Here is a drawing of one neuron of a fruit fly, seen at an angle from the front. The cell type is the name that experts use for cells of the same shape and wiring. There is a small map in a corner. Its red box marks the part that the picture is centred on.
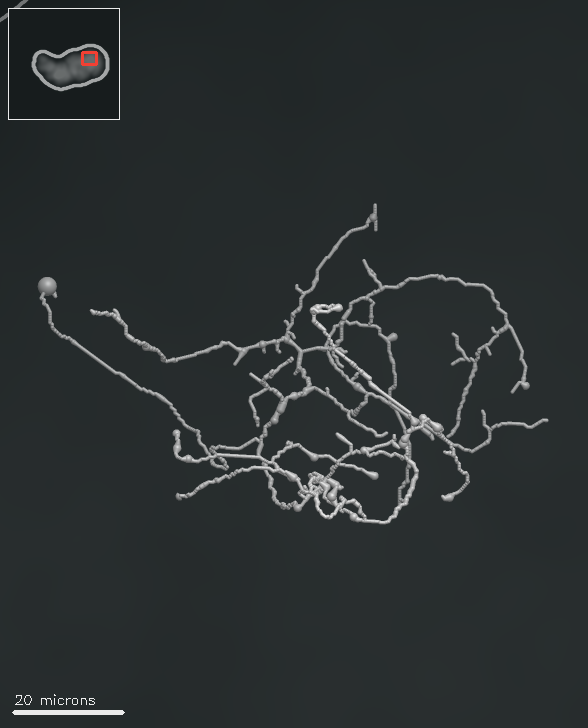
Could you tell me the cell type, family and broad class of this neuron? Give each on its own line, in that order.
PLP174
hemilineage DL1_ventral
central-brain intrinsic neuron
